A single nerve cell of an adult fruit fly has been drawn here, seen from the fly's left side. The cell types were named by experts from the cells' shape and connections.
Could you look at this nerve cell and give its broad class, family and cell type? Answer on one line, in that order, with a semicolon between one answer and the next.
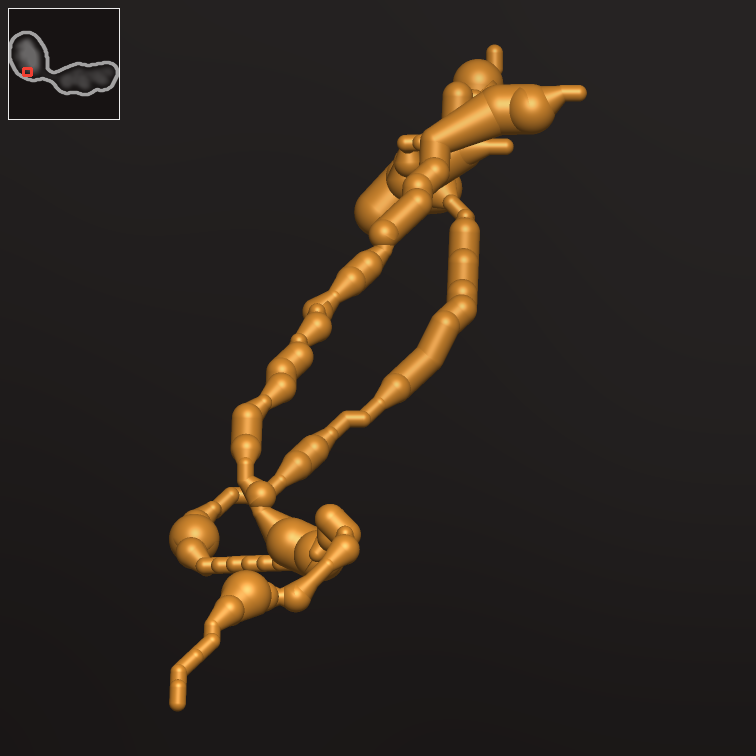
sensory neuron entering the brain; class mechanosensory; BM_Taste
